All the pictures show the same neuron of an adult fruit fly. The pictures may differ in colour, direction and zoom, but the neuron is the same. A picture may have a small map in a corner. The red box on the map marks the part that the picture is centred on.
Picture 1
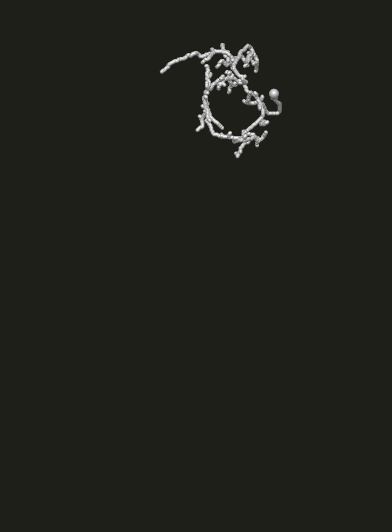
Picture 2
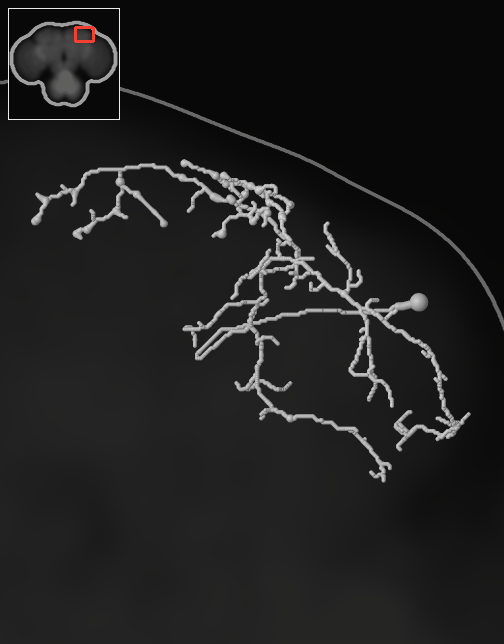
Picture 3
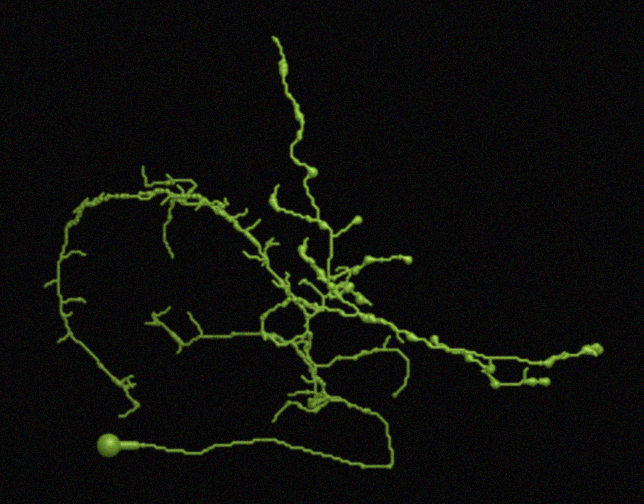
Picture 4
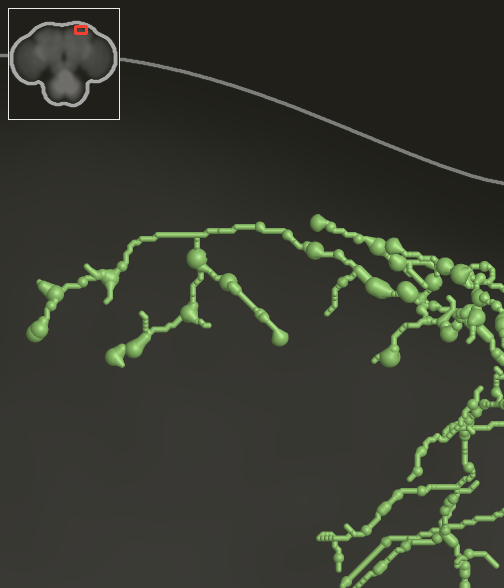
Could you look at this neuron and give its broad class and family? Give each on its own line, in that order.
central-brain intrinsic neuron
hemilineage LHp2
